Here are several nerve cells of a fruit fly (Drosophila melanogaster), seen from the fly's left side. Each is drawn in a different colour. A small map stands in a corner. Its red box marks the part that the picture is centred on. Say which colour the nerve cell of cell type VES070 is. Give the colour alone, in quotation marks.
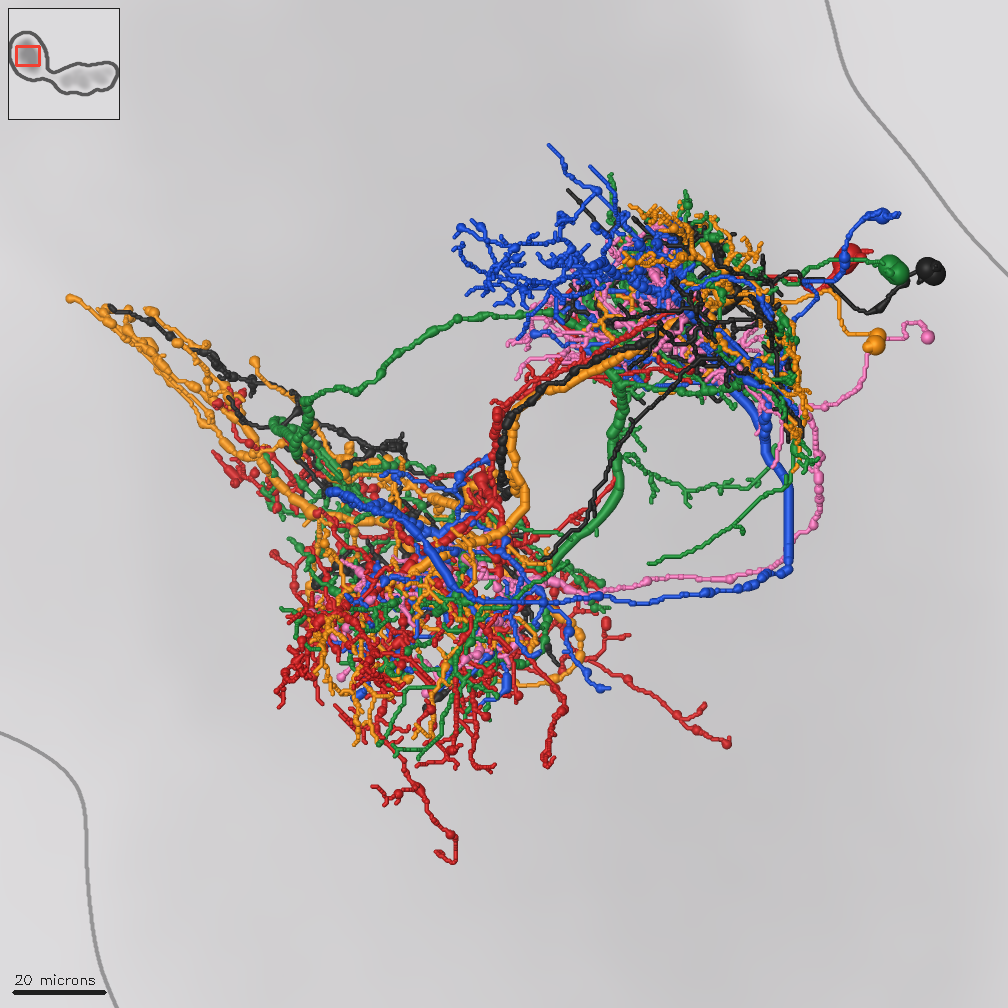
"orange"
